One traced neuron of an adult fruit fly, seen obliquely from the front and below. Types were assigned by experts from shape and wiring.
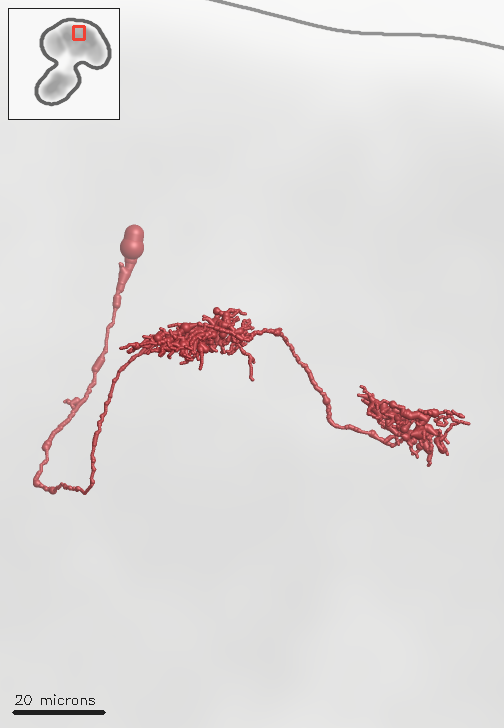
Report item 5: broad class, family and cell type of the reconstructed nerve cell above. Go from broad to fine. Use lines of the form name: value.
broad class: central-brain intrinsic neuron
family: class CX
cell type: hDeltaD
